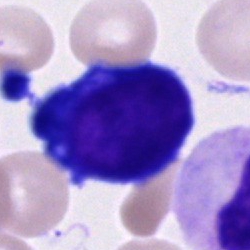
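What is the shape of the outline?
Irregular, bumpy along the edge, and wider than tall.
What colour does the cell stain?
An intense deep blue.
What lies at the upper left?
A small round dark-blue bud on a thin strand.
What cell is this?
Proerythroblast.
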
